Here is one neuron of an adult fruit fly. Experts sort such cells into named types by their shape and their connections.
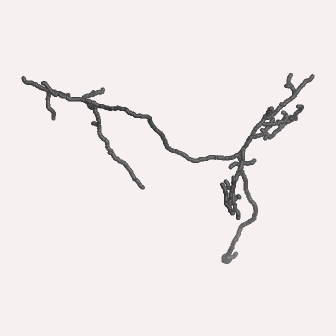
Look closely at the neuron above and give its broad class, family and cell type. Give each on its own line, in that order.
central-brain intrinsic neuron
hemilineage LB3
GNG619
